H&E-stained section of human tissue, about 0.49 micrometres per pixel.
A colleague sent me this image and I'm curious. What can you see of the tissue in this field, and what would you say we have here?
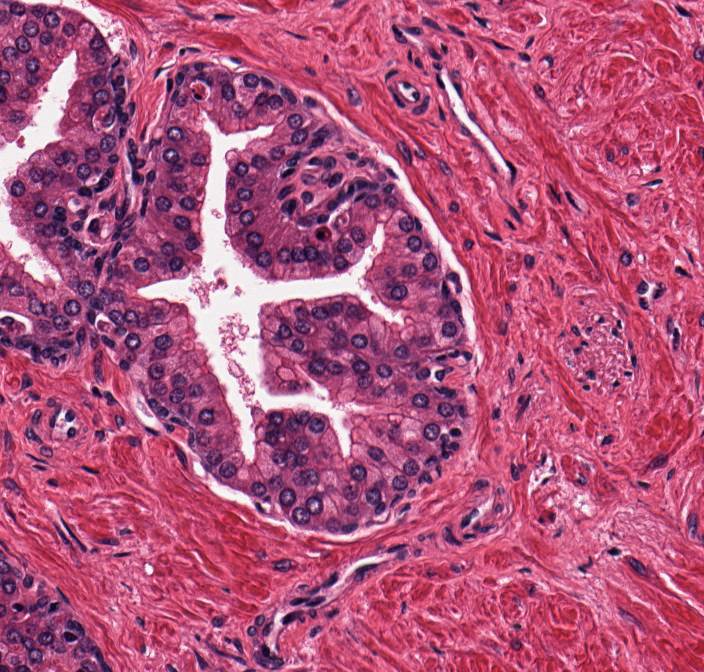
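You've got one large gland filling the left-centre, with parts of others at the left edge. It's lined by columnar cells with plenty of pale pink-purple granular cytoplasm and round nuclei. Small thin-walled vessels are scattered through the stroma. This is prostate.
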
